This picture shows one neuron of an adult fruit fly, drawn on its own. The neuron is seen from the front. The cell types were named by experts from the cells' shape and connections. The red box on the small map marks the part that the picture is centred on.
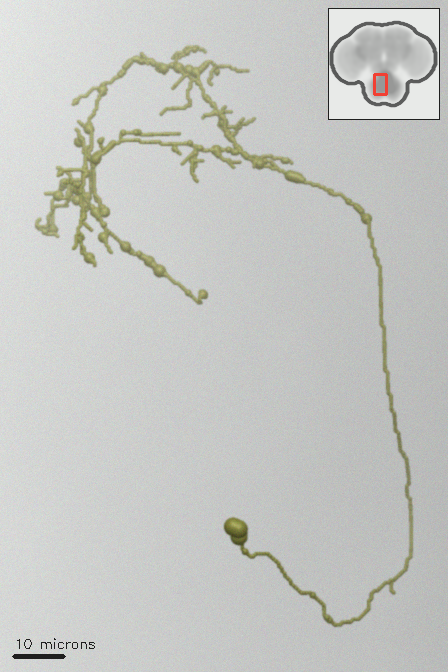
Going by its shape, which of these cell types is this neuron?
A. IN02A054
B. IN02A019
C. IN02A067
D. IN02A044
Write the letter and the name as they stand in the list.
C. IN02A067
